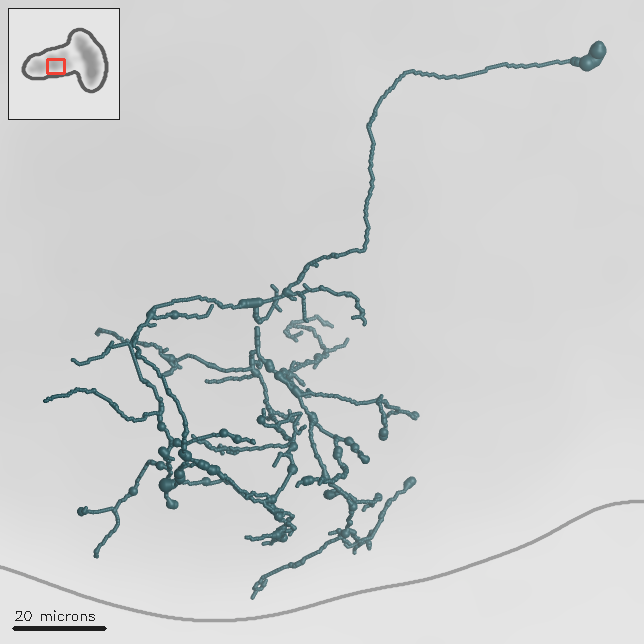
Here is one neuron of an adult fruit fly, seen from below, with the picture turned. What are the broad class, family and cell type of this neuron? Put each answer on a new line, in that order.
nerve-cord intrinsic neuron
hemilineage 14A
IN14A034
